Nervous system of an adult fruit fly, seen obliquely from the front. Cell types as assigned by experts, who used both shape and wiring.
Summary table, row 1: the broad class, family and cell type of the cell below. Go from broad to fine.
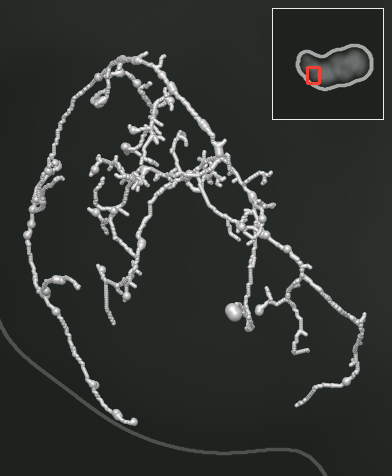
nerve-cord intrinsic neuron; hemilineage 08A; IN08A026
